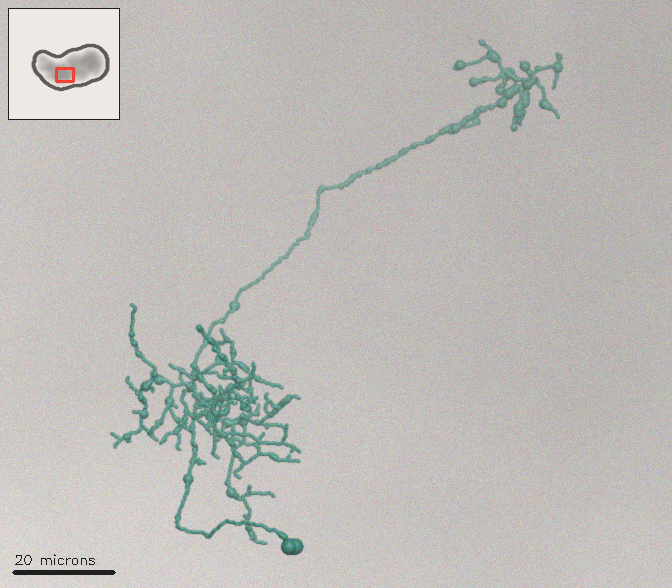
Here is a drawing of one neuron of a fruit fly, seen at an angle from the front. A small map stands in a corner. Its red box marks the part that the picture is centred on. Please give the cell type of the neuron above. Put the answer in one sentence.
The cell type is Tm36.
